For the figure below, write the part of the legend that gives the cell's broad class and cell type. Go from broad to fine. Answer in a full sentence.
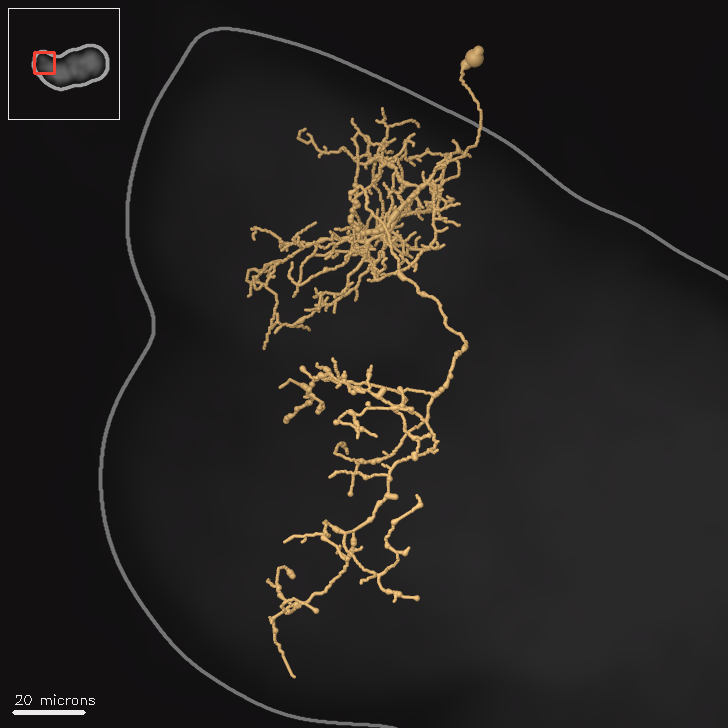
A nerve-cord intrinsic neuron, type INXXX307.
